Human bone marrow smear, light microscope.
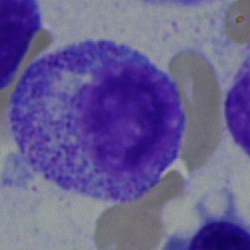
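Myelocyte, the central cell in a stained human bone marrow smear. Its outline is round with a smooth edge. Numerous purple granules fill the cytoplasm on its left side, and a pale, granule-poor area sits next to the upper left edge of the nucleus. The picture is slightly out of focus, so the granule edges look soft.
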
